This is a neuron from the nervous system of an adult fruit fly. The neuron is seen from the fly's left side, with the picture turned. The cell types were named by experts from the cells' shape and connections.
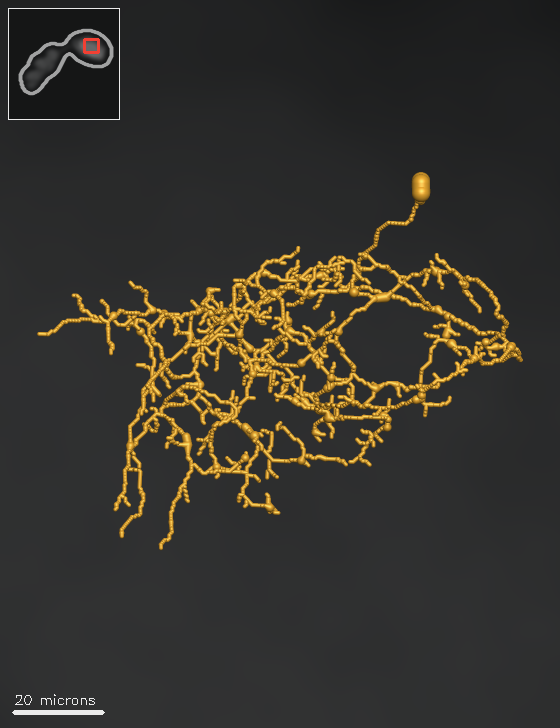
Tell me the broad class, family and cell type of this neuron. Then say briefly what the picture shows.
It is a central-brain intrinsic neuron. The family is hemilineage VLPa1_lateral. The cell type is AVLP293. Its cell body lies at the upper right of the picture. By the scale bar it is about 110 microns wide in this view.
